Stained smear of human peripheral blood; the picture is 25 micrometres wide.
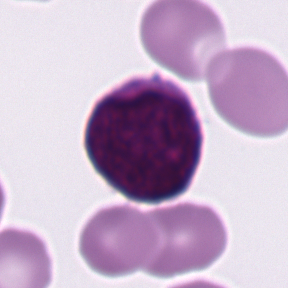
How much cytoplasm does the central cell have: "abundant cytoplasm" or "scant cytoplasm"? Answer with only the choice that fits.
Scant cytoplasm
